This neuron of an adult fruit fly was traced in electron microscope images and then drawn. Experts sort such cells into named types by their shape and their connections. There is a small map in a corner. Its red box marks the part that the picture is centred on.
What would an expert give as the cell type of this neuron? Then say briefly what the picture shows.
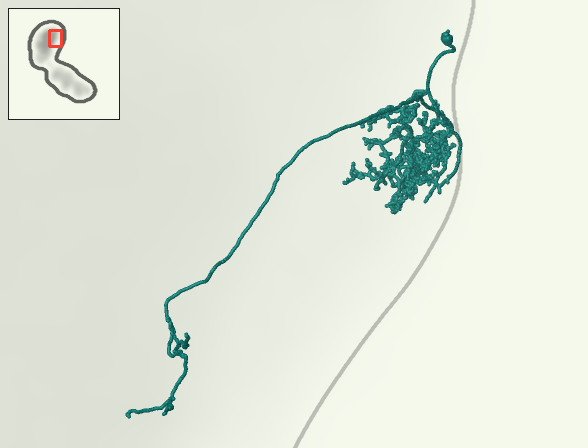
The cell type is LPT100. Its broad class is visual projection neuron. As drawn here it is about as wide as it is tall.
